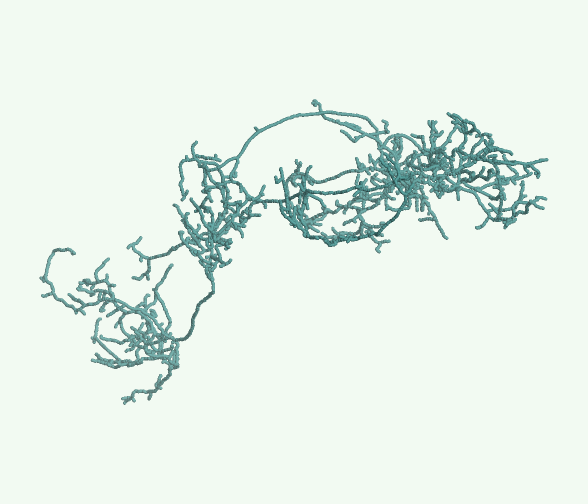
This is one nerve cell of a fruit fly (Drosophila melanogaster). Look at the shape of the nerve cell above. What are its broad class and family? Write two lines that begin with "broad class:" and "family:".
broad class: nerve-cord intrinsic neuron
family: hemilineage 08B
